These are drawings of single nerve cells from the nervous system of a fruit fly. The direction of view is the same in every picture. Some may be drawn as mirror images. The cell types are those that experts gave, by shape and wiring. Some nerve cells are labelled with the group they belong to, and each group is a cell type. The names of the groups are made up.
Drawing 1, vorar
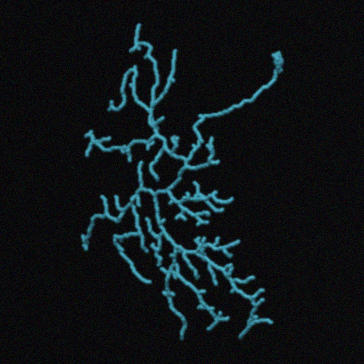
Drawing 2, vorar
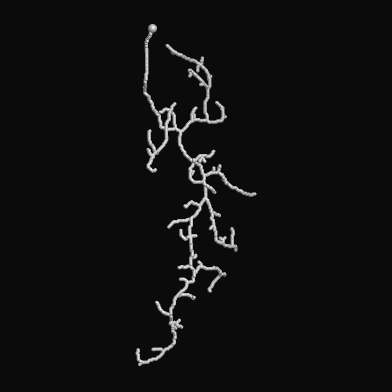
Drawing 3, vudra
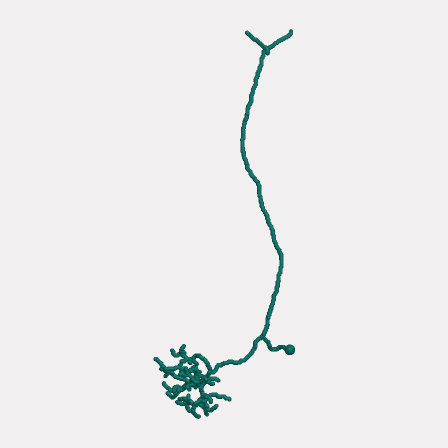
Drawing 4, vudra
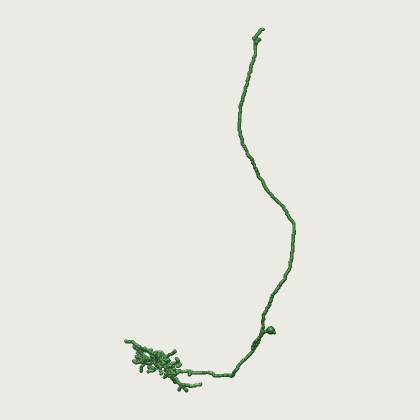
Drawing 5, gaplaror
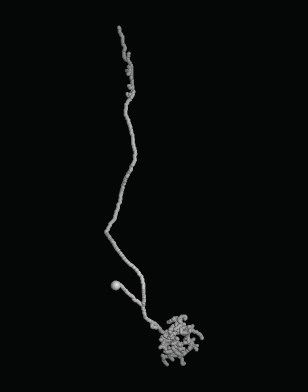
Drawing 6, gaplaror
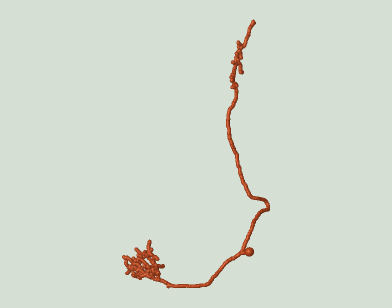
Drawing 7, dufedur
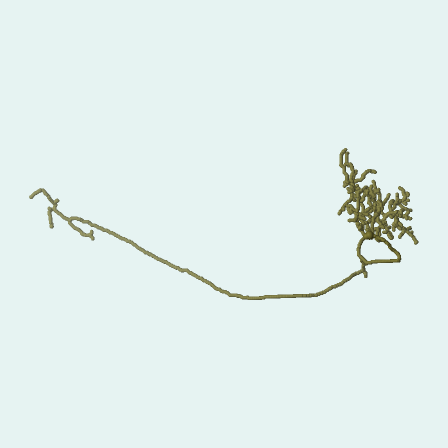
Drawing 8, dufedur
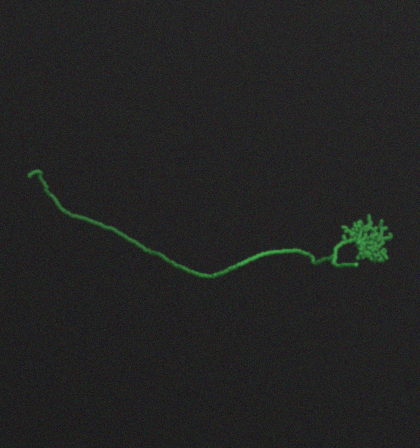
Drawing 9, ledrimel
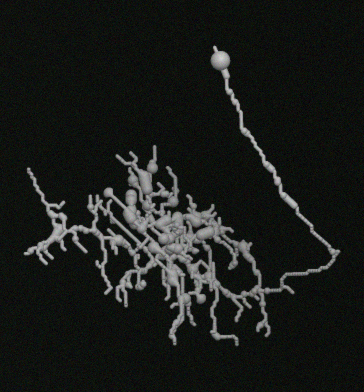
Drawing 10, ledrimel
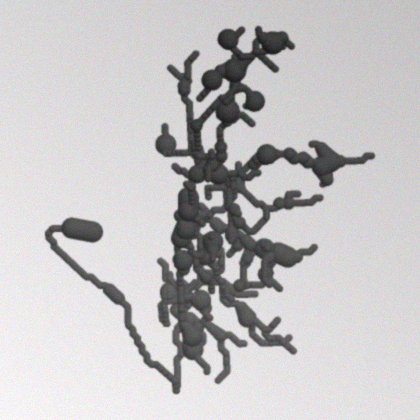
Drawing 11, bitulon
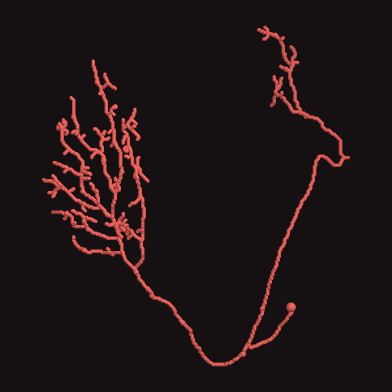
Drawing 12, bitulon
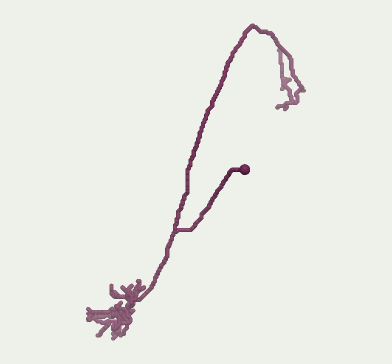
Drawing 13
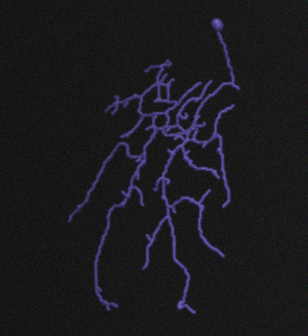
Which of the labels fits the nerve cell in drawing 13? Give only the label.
vorar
